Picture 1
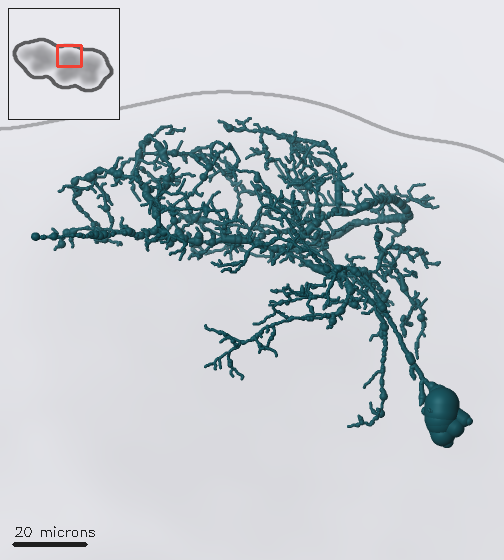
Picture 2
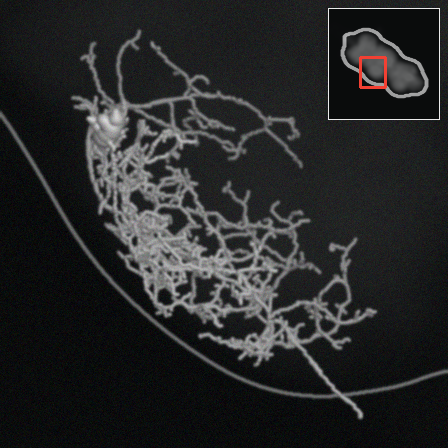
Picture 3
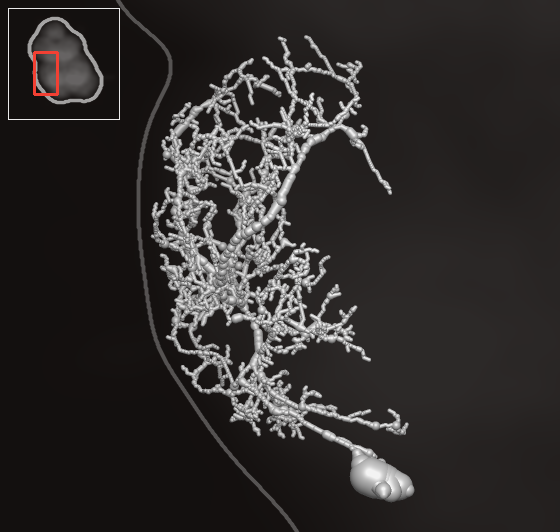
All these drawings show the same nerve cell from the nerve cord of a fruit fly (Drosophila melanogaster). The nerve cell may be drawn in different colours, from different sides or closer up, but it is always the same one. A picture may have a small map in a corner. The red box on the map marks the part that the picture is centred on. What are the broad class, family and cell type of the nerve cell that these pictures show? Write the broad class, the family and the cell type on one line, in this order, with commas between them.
motor neuron of the nerve cord, MNml, MNml81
